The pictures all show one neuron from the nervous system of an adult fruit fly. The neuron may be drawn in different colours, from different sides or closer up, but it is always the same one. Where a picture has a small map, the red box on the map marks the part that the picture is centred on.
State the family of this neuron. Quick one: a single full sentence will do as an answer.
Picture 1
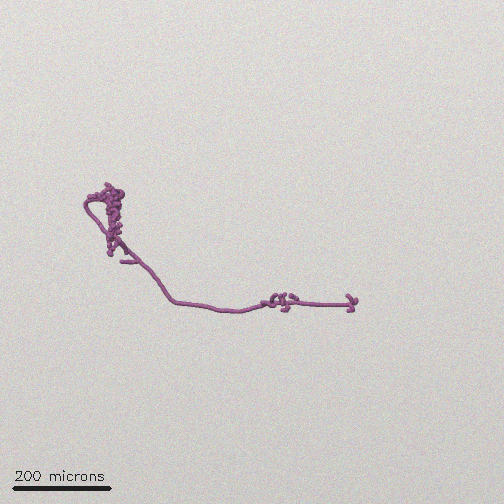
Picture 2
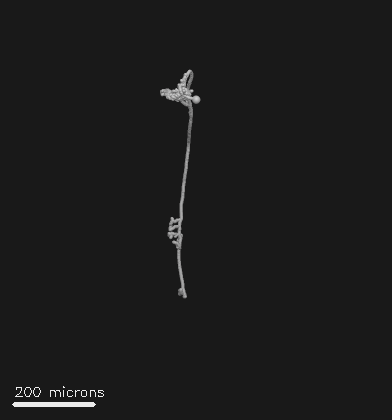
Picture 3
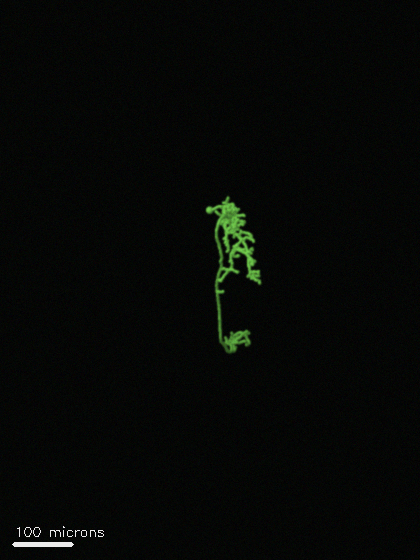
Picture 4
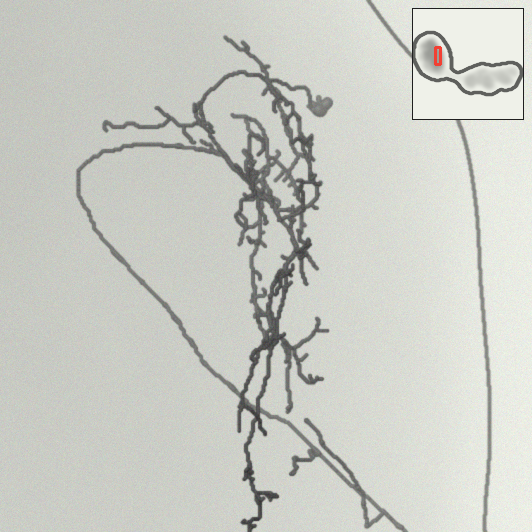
The neuron is part of the family known as hemilineage PSp2.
